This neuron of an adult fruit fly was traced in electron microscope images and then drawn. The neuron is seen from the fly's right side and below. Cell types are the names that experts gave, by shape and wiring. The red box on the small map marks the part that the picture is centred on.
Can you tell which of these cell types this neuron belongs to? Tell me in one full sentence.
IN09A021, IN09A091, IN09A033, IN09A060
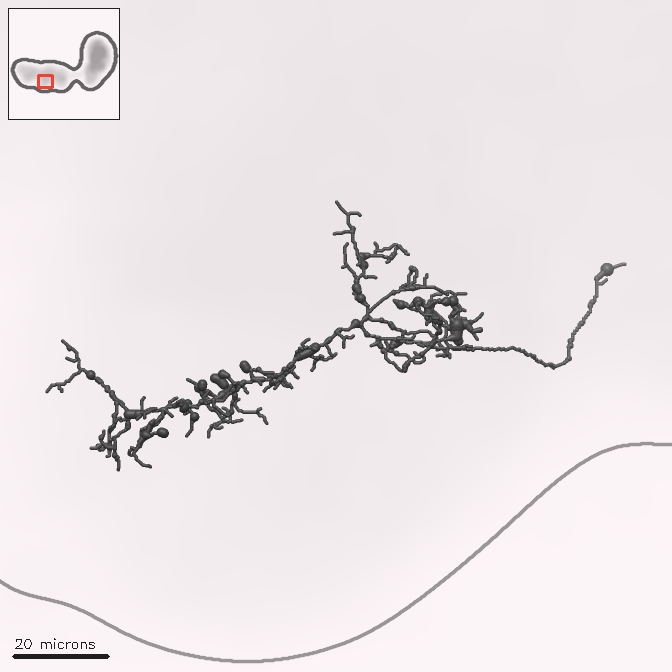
Among cell types, the one for this neuron is IN09A060.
